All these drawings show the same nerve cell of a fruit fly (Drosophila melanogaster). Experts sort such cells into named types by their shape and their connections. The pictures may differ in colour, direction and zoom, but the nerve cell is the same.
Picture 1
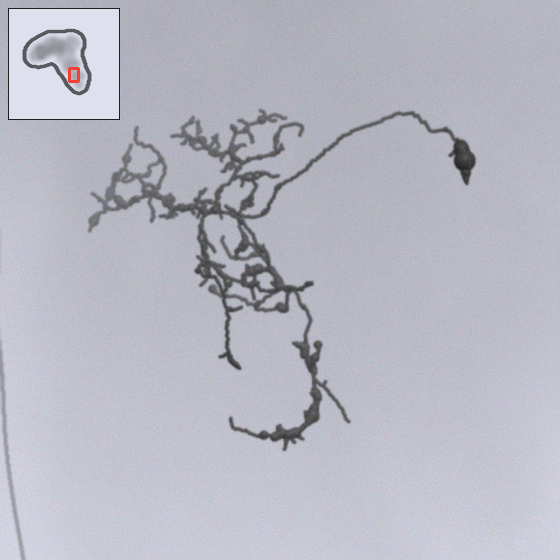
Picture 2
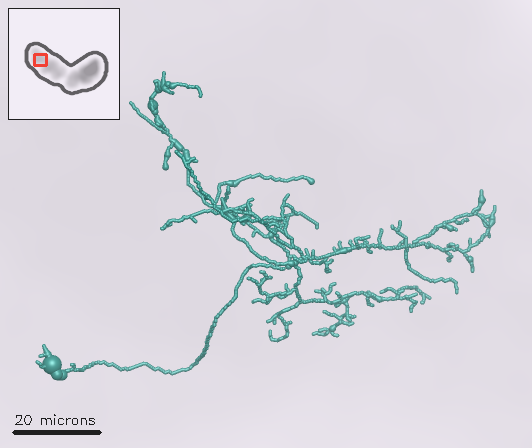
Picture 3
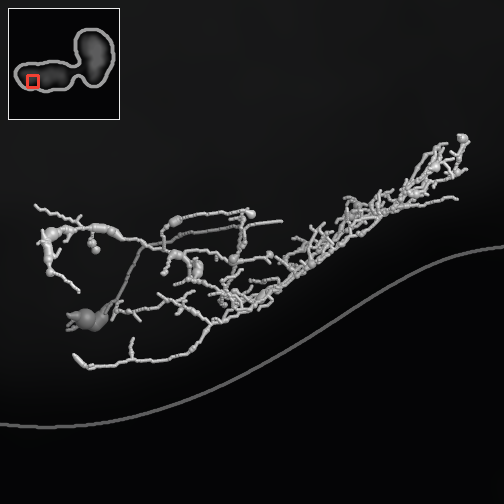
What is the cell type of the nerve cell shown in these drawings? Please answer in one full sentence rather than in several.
Belonging to the cell type IN14A098 is this nerve cell.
